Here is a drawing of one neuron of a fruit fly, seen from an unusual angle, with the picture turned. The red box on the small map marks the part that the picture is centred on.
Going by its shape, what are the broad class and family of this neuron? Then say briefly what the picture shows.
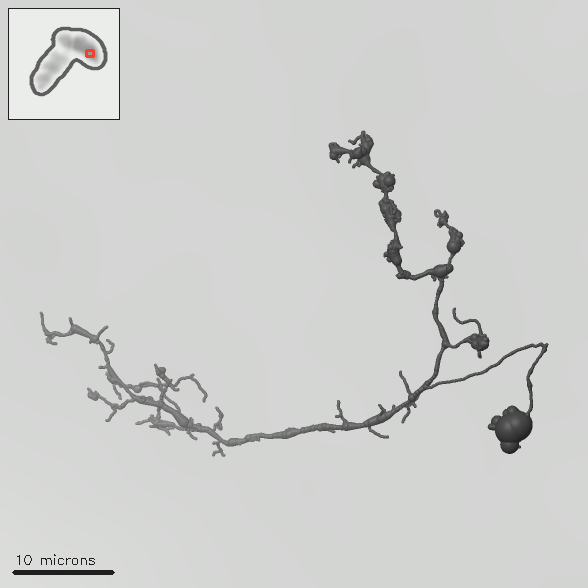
Its broad class is optic-lobe intrinsic neuron. The family is Mi. Its cell body lies at the lower right of the picture. By the scale bar it is about 50 microns wide in this view. Dozens of branch ends can be seen.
